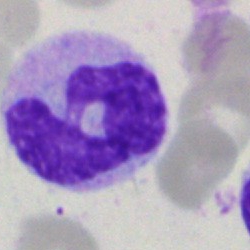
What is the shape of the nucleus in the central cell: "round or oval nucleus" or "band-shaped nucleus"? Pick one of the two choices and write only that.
Band-shaped nucleus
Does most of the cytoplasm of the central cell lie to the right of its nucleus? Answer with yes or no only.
No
